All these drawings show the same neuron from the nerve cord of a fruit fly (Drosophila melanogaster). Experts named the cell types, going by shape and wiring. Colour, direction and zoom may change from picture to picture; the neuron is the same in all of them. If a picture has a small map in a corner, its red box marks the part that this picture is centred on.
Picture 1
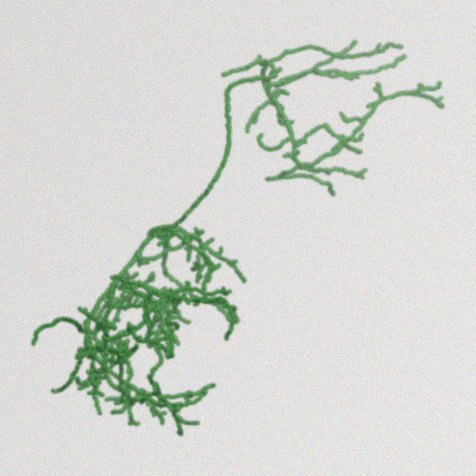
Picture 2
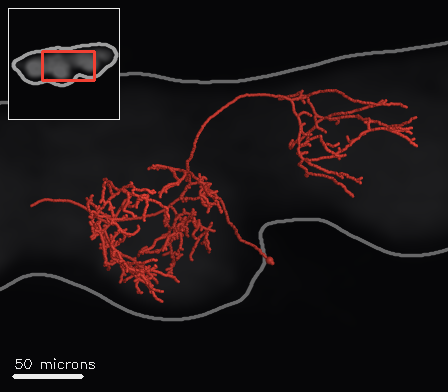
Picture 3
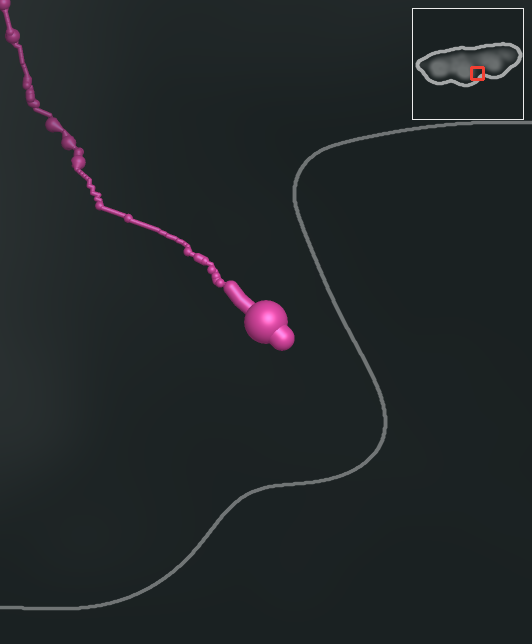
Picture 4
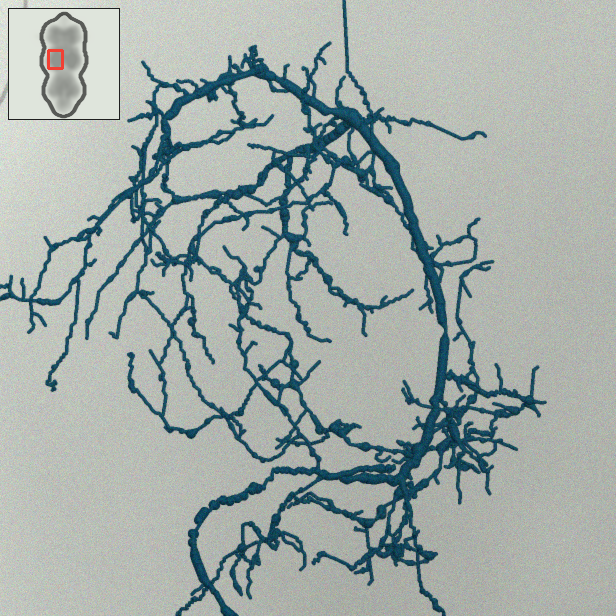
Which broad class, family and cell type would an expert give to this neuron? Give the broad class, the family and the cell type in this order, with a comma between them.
nerve-cord intrinsic neuron, hemilineage 12A, IN12A011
